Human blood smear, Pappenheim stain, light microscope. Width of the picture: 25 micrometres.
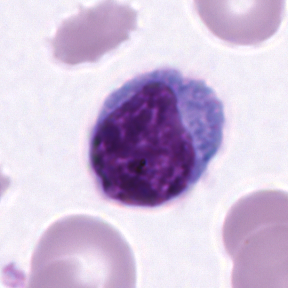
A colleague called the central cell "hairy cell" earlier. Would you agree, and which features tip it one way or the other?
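Taking the features in turn, the outline comes first: it is rounded and smooth, and the surface carries no projections. Next, the nucleus is a single rounded mass with no lobes, measuring about 11 by 9 micrometres.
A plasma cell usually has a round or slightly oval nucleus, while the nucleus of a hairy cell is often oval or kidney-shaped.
On shape, then, the nucleus fits plasma cell well and would not by itself exclude hairy cell. Then the chromatin, which is dark purple and clumped into coarse strands, a point that goes with plasma cell; no distinct nucleolus is visible.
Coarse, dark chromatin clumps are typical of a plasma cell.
Last, the layout: the nucleus lies toward the lower left of the cell, and the cytoplasm forms a crescent along the upper right side of the nucleus. Weighing these points, the cell is a plasma cell, and the name hairy cell does not fit it.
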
